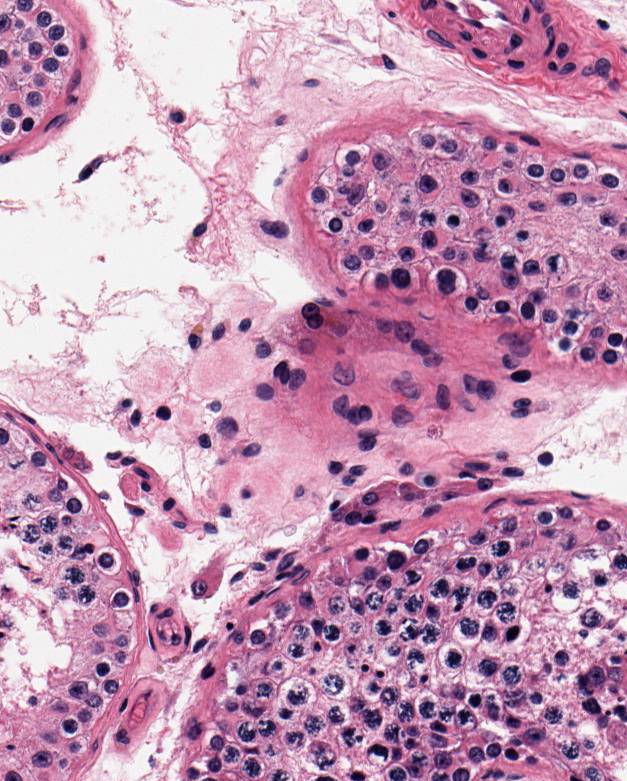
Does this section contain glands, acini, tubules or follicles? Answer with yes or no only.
Yes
